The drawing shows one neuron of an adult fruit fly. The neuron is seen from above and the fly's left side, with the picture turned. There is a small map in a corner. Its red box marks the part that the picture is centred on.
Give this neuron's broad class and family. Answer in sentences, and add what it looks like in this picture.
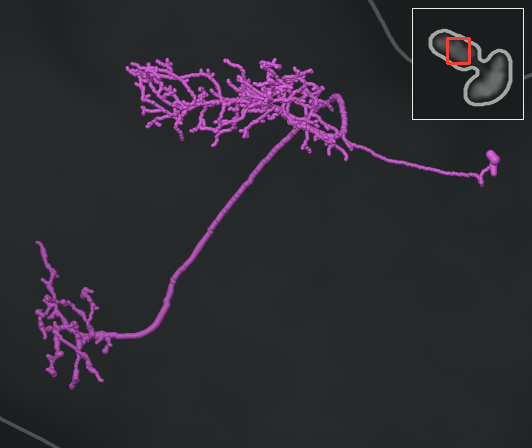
It is a nerve-cord intrinsic neuron. The family is hemilineage 01A. It is in the nerve cord and does not reach the brain. The picture shows dozens of branch ends.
